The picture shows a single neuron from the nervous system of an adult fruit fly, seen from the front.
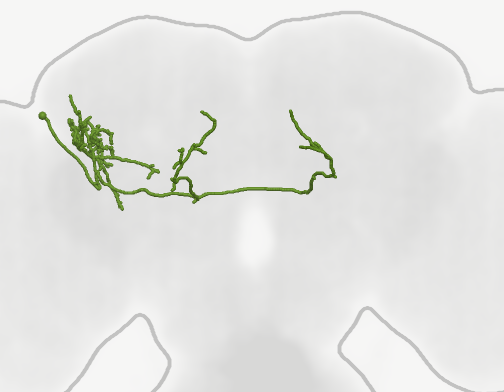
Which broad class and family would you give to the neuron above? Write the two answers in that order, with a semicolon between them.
central-brain intrinsic neuron; hemilineage VPNp1_medial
